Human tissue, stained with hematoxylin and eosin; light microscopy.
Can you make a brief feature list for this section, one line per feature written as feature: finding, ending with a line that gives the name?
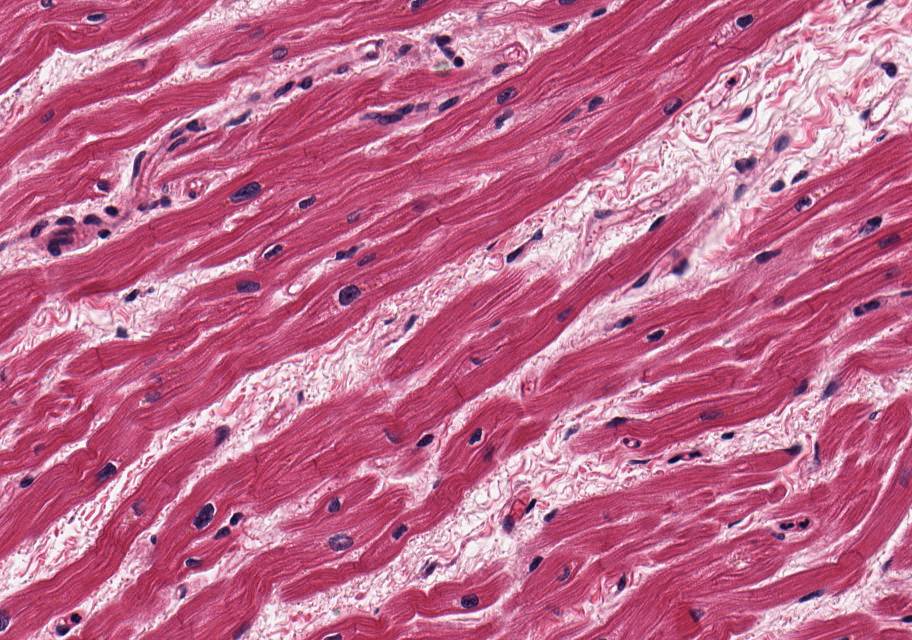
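Bundles: pink muscle fibres, running diagonally lower left to upper right, across whole field
Fibres: they branch, then join neighbouring fibres
Between bundles: pale, loose, wavy connective tissue, widest upper right
Nuclei: small, dark, elongated, of stromal cells, scattered in the pale tissue
Name: atrial appendage of the heart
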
